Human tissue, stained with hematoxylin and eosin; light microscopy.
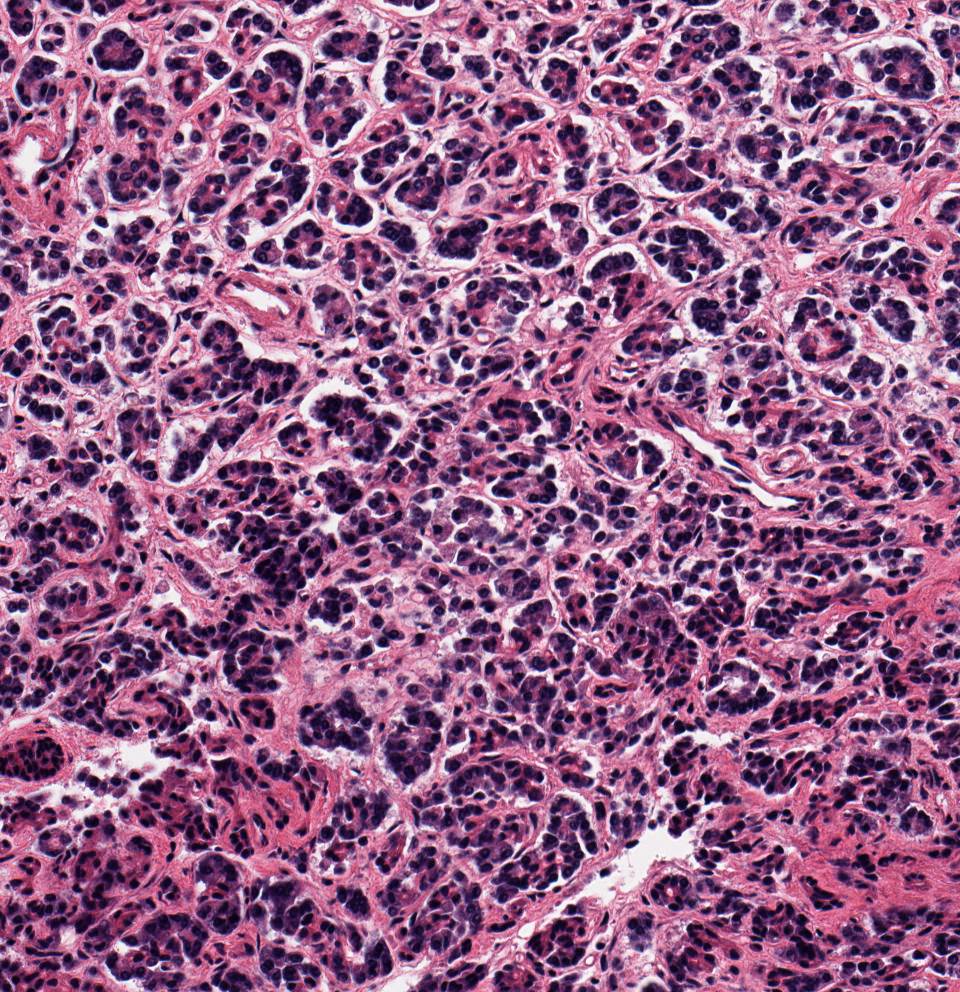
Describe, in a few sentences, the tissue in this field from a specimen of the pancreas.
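The whole field's crowded with small nests and acinus-like clusters of cells, with thin pink fibrous strands running between them. Look closely and many clusters have their cells set around tiny central lumina, making small acini. Nuclei are dark, round to oval and fairly uniform, filling much of each cell. The cytoplasm's scant to moderate and pinkish-purple, with no clear vacuoles.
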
